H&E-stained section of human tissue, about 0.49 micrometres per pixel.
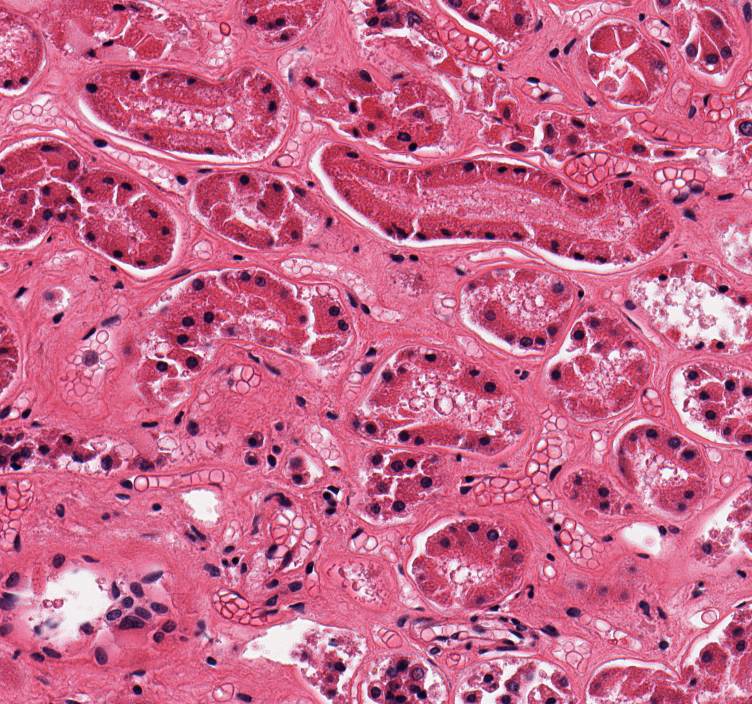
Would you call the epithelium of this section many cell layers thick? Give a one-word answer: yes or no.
No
